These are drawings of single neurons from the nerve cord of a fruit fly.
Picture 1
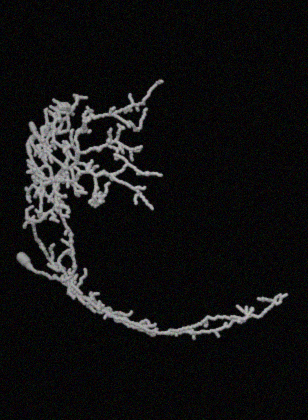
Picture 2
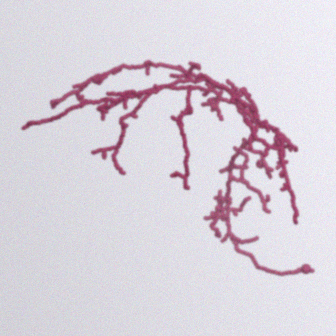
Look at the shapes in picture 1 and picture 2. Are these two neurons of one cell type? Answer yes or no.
yes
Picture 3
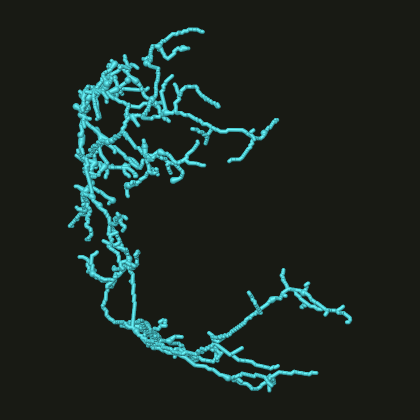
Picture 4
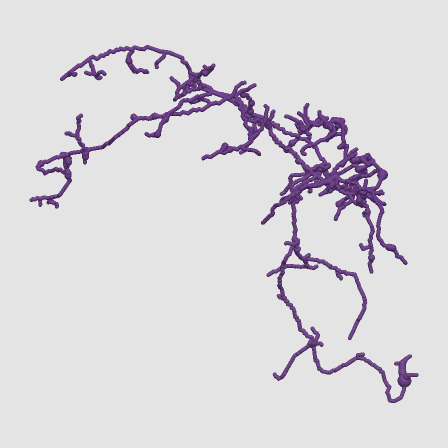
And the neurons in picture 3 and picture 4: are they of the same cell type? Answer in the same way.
yes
